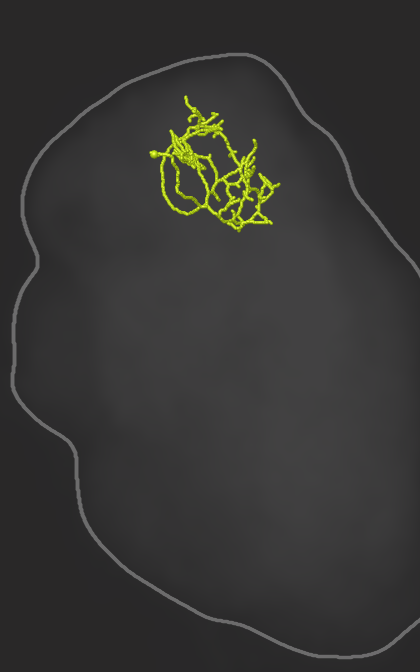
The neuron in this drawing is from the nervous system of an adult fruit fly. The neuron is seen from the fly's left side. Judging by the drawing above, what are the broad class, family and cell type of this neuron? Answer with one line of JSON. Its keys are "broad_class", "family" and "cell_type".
{"broad_class": "central-brain intrinsic neuron", "family": "hemilineage SLPal2", "cell_type": "LHAD1a2"}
